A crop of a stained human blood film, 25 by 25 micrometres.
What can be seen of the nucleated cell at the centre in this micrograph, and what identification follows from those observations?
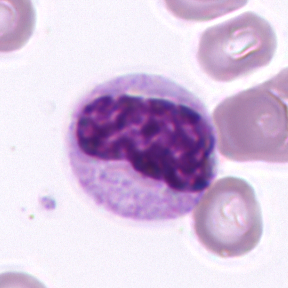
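Outline round, smooth. Nucleus elongated side to side; shallow indentation along lower edge. No nucleoli seen. Fine pinkish-purple granules scattered through cytoplasm. Cell: metamyelocyte.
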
